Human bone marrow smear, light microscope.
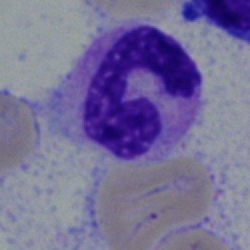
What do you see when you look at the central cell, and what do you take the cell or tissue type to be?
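That one has a smooth, roundish outline, and its nucleus is bent into a C with the opening facing right. It's one continuous band, not split into separate lobes. No large coarse granules in the cytoplasm, either. So, a band neutrophil.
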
